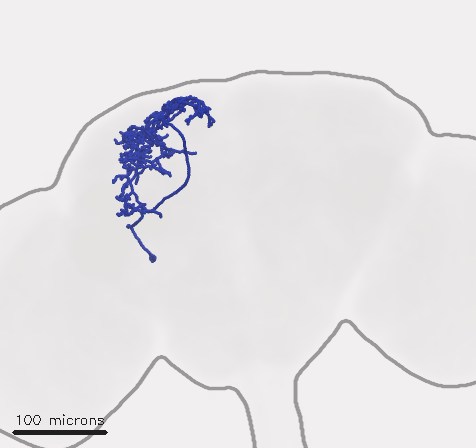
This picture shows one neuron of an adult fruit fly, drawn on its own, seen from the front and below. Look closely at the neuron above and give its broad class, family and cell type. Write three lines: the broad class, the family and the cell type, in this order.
central-brain intrinsic neuron
hemilineage VLPl&p1_posterior
SMP555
